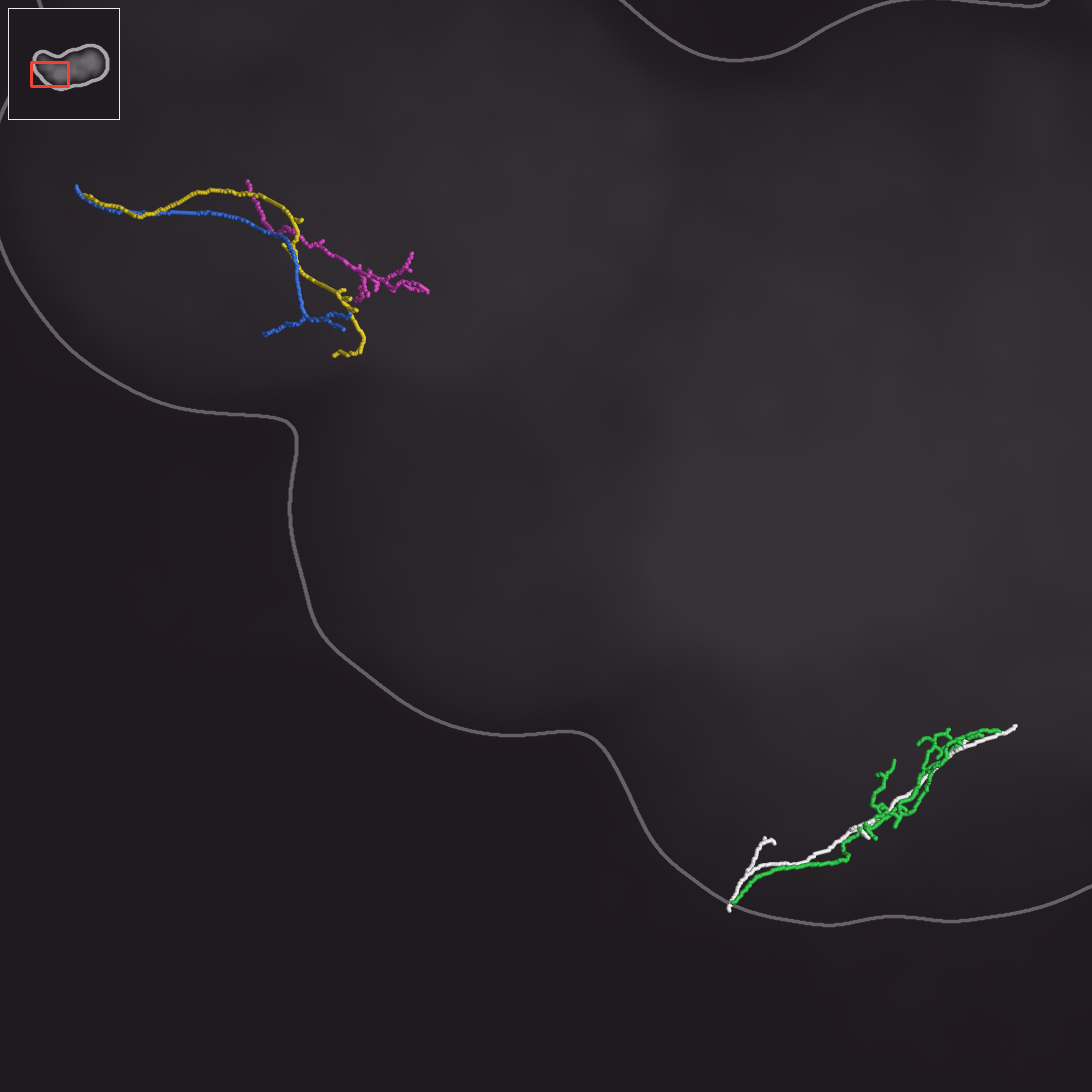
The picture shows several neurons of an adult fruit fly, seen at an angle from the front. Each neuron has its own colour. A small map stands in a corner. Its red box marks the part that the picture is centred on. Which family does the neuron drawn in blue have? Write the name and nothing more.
class gustatory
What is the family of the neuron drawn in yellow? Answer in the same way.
class chemosensory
